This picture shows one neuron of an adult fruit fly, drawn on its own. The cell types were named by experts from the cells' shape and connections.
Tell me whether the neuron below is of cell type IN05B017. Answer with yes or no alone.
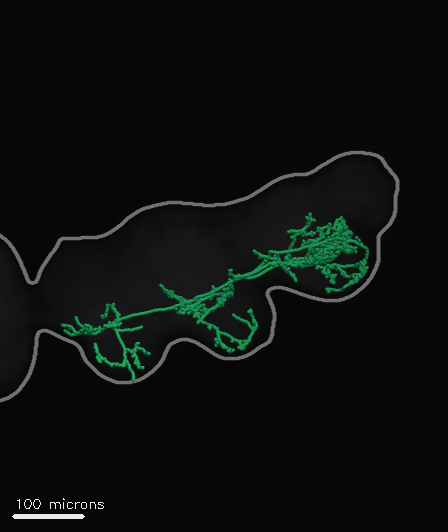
yes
